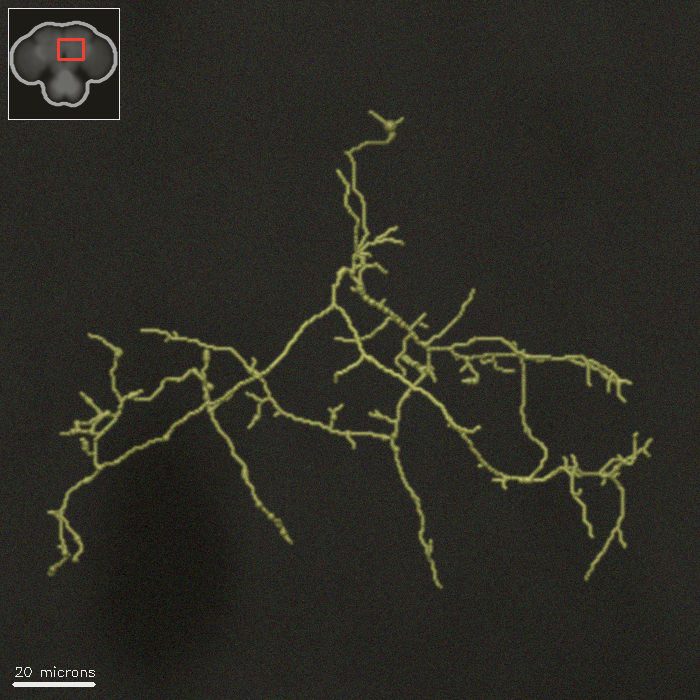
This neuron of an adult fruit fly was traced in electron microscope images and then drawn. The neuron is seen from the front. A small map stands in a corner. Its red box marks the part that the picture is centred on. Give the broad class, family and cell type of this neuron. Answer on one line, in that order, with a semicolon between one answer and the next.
central-brain intrinsic neuron; hemilineage DM6_central1; CB3132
